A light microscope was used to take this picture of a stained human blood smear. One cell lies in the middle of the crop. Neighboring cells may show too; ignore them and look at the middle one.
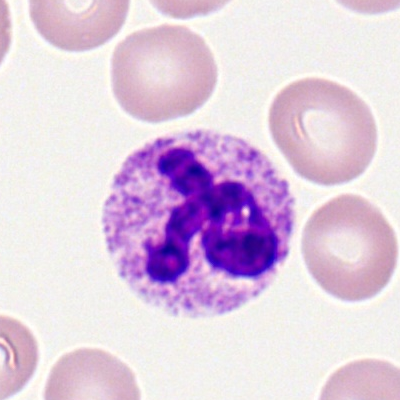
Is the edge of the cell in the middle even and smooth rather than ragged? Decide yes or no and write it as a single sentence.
Yes, this cell's outline runs smooth, without projections.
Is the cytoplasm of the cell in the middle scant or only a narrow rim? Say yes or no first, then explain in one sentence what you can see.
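No. The cytoplasm is abundant and pale pinkish-lilac.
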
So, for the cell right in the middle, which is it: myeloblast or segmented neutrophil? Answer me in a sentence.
This crop's central cell is a segmented neutrophil.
